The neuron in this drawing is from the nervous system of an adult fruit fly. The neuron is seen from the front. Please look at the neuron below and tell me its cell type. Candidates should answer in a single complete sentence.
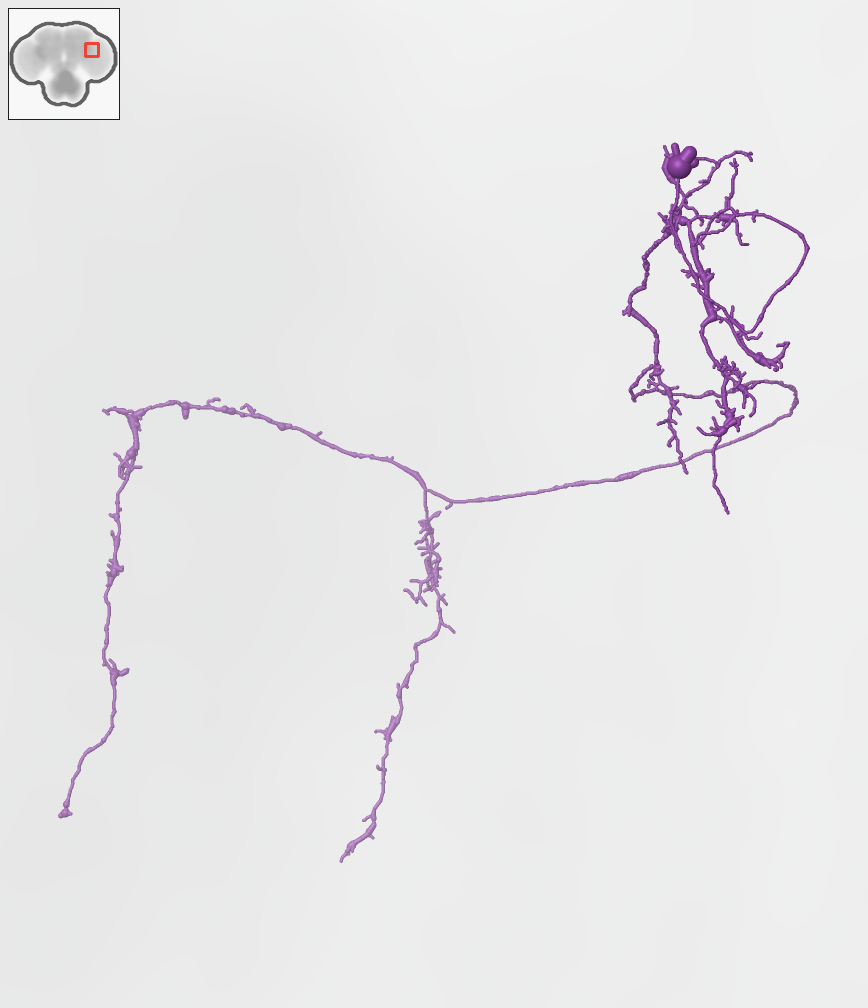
The cell type that this neuron has is TmY9a.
